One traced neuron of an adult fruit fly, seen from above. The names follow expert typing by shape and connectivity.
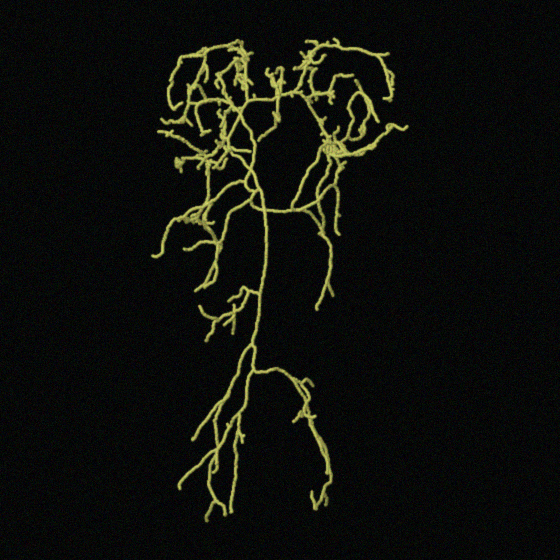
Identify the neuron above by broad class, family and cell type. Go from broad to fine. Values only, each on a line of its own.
nerve-cord intrinsic neuron
hemilineage 12A
IN12A021_c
